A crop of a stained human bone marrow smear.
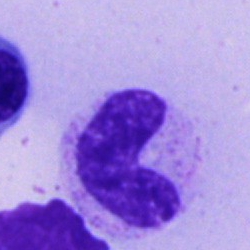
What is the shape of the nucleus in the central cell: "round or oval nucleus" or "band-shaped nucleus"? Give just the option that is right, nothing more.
Band-shaped nucleus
